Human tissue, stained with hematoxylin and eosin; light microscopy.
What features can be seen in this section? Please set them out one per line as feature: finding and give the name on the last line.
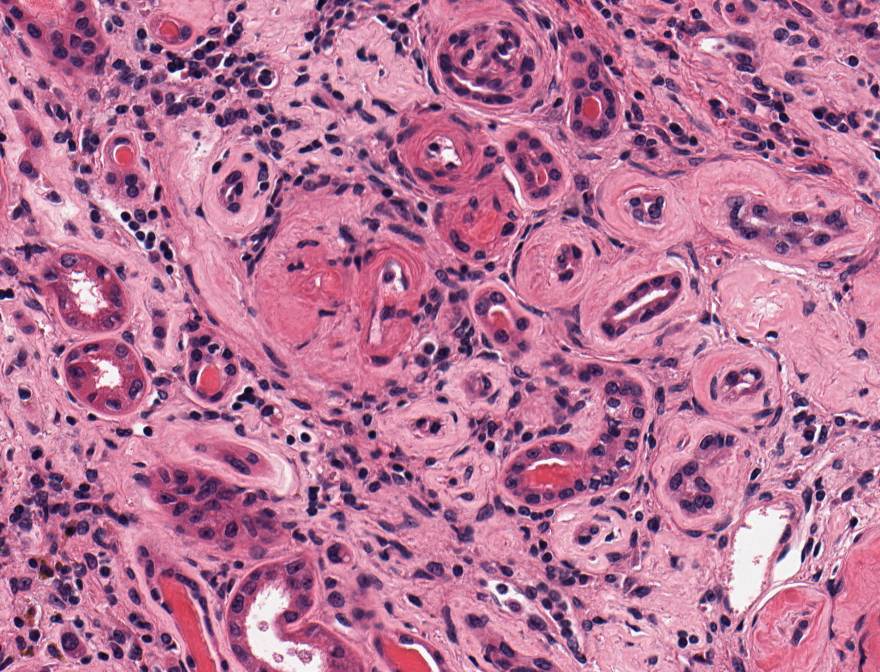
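Tubules: small, closely packed, scattered across the whole field
Stroma: dense and pink
Basement membrane: thick, pale pink, layered, around many tubules
Lining: one layer of low cuboidal cells, round dark nuclei
Lymphocytes: small round dark nuclei, densest upper left and lower left
Name: renal cortex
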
